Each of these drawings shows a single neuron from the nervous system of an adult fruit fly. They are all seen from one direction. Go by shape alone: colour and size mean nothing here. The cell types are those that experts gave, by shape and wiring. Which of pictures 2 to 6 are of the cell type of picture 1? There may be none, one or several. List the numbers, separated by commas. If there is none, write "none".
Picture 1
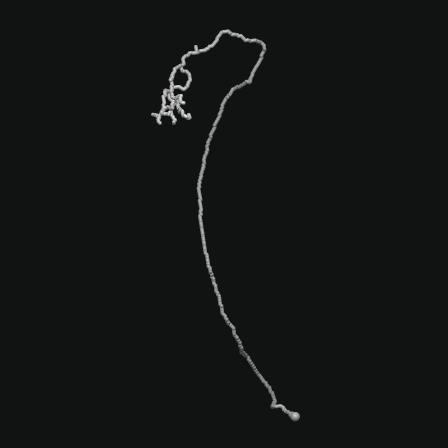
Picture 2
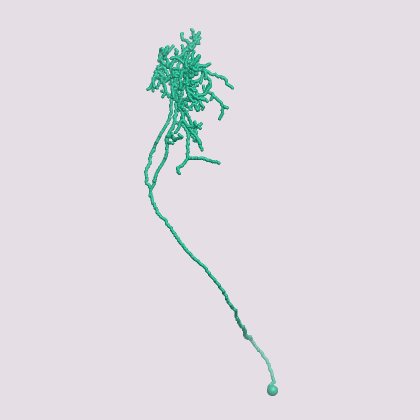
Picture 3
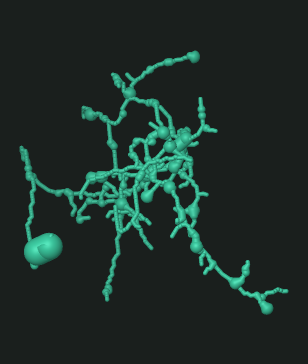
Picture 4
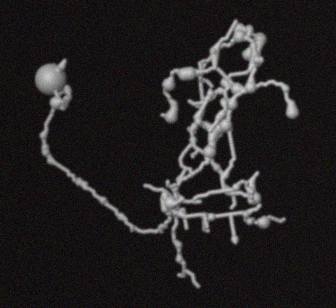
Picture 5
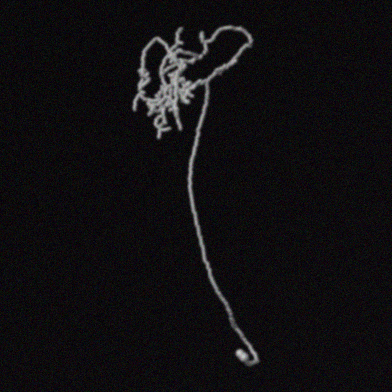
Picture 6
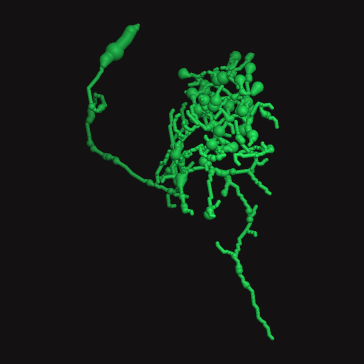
5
